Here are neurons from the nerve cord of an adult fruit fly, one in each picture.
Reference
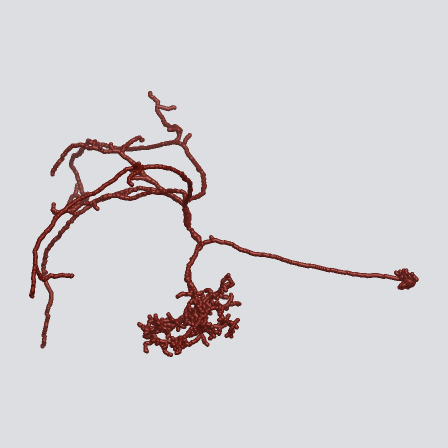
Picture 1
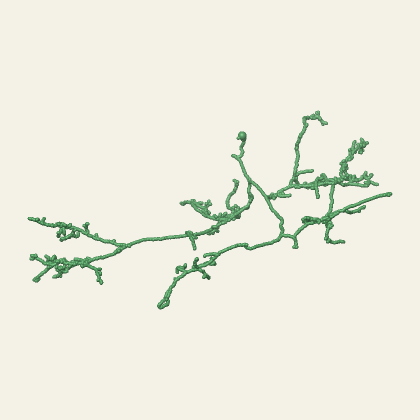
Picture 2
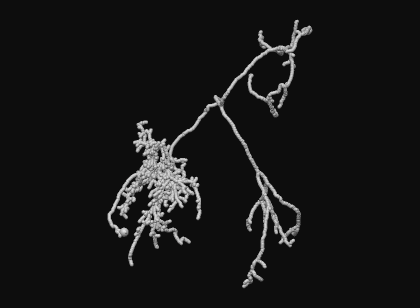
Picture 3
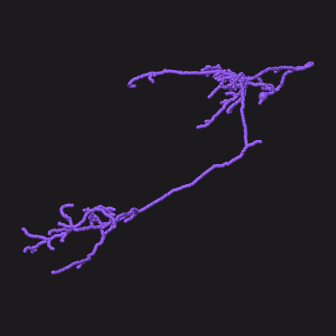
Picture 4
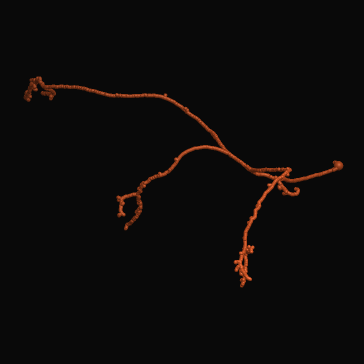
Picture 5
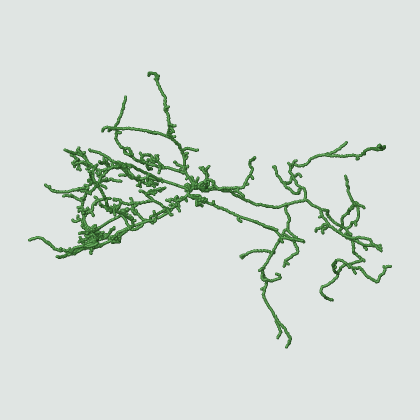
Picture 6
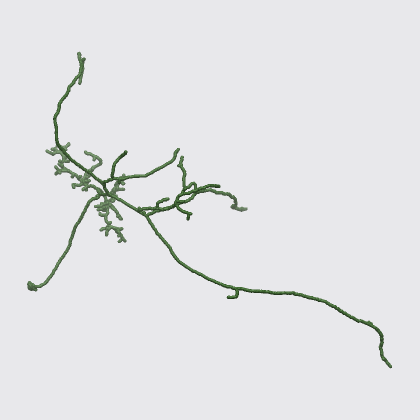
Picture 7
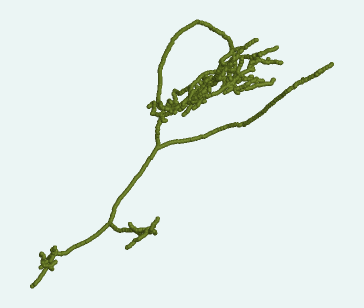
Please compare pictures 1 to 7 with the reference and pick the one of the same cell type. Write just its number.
6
